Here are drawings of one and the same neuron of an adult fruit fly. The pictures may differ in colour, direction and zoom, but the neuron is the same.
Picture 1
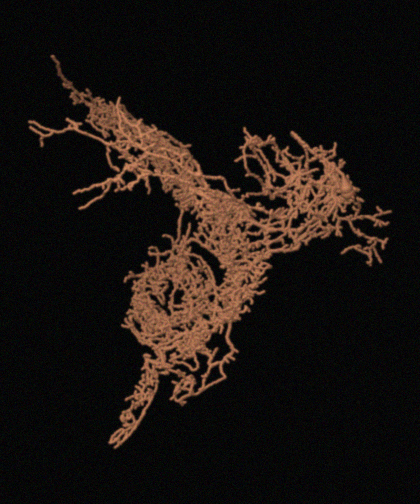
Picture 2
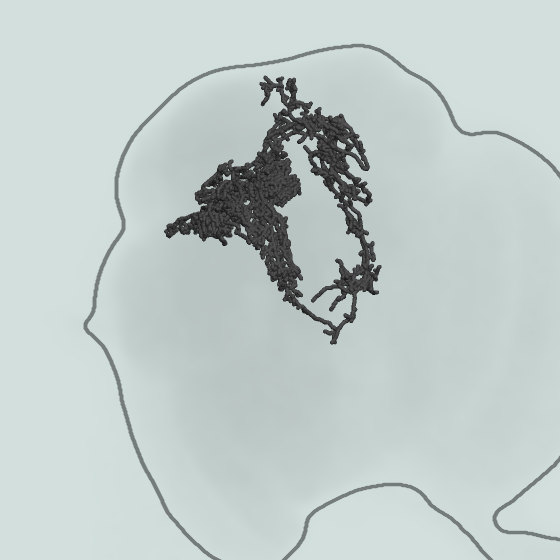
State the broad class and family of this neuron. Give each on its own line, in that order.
central-brain intrinsic neuron
class CX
